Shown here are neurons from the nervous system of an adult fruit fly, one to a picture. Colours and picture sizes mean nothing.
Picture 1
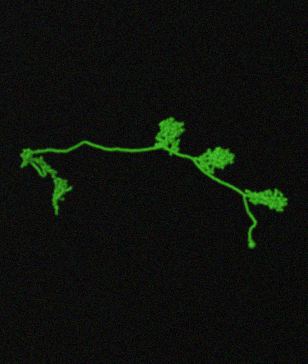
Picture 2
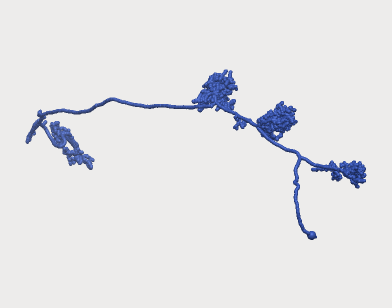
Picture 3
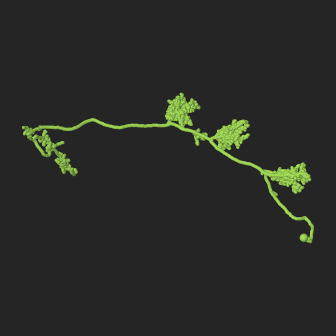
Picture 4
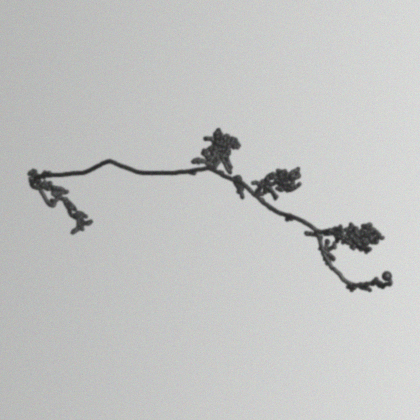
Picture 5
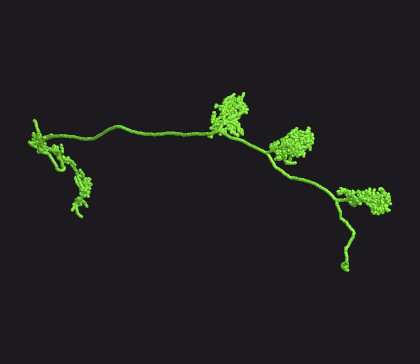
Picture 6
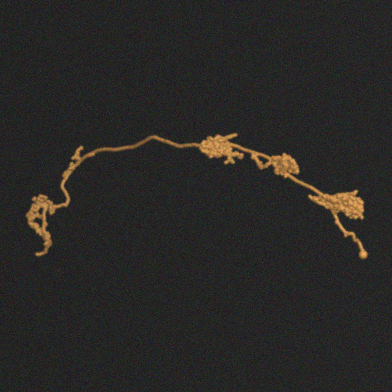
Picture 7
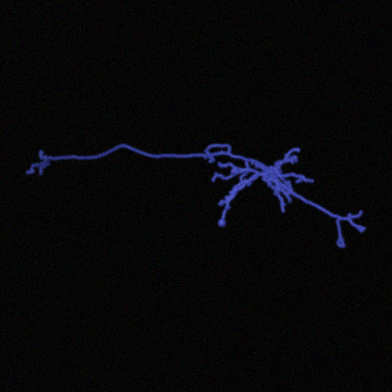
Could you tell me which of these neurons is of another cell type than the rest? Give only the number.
7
